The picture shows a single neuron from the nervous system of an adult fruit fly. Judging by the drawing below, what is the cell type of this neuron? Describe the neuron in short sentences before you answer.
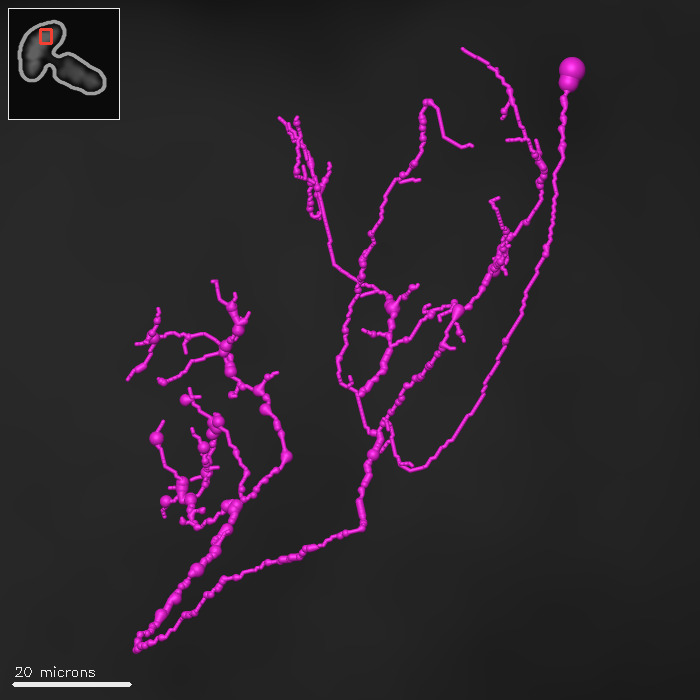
It is in the brain and does not reach the nerve cord. By the scale bar it is about 100 microns tall in this view. Dozens of branch ends can be seen. This is a central-brain intrinsic neuron. It is of cell type CB3293.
